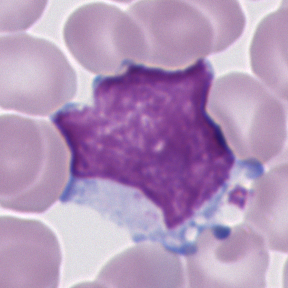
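Monocyte (central cell), stained peripheral blood smear. Nucleus occupies most of cell; outline angular, several pointed corners. Cytoplasm mostly below nucleus; small clear vacuoles at lower right.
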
